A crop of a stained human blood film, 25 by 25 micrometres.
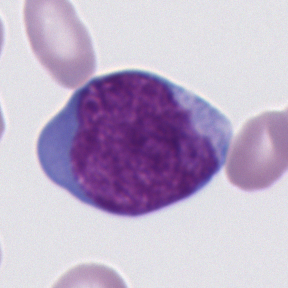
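Myeloblast in the middle of this stained peripheral blood smear. The cell measures about 17 by 13 micrometres, and its outline is smooth, with no surface projections. The nucleus is about 13 micrometres across and fills about 70% of the cell's area. Notice that it sits off-centre, so the widest rim of cytoplasm lies on the left. There the cytoplasm is a clear medium blue, and if you search it you will find no granules.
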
